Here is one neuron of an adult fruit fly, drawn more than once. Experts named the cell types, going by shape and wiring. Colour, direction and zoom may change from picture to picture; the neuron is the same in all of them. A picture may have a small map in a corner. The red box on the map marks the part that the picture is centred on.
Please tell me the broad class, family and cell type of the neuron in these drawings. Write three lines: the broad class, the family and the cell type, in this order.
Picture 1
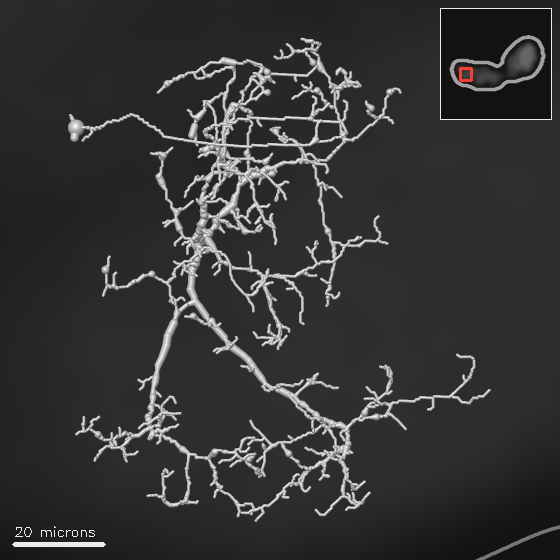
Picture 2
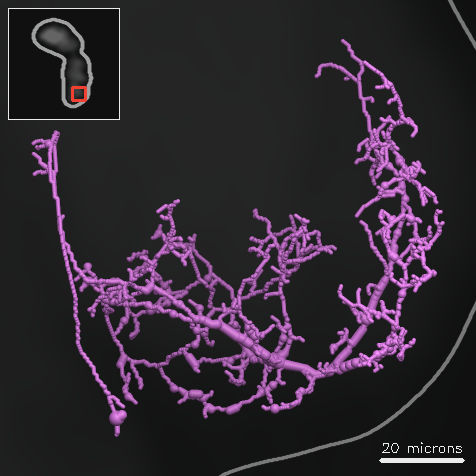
nerve-cord intrinsic neuron
hemilineage 03A
IN03A053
